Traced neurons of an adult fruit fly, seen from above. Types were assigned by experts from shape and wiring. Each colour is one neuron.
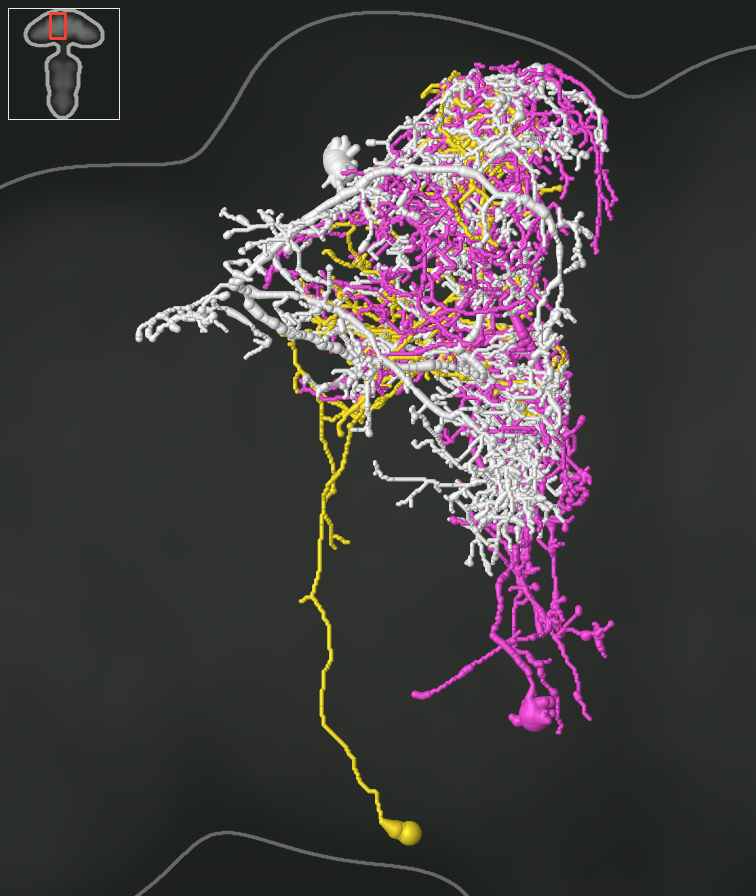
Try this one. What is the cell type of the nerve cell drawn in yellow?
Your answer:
LAL185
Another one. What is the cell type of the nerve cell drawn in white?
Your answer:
SMP163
